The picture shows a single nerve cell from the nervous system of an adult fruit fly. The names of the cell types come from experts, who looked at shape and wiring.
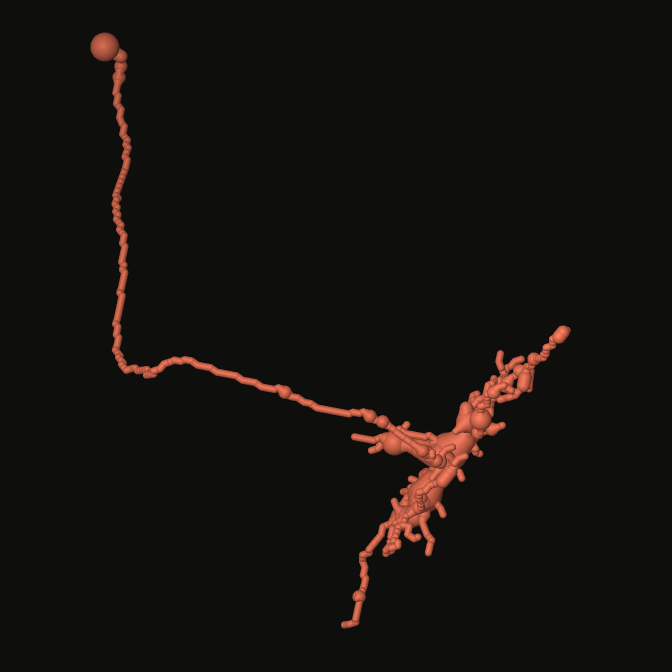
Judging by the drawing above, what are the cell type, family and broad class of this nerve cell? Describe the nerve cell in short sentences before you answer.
The cell body is at the upper left of the picture. As drawn here it is taller than it is wide. Its cell type is Dm8a. The family is Dm. This is an optic-lobe intrinsic neuron.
